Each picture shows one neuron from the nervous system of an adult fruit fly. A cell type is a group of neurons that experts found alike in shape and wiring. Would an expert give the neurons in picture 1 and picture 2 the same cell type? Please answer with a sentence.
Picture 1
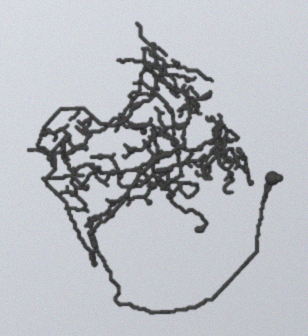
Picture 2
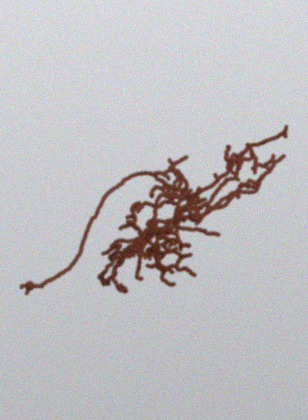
They are of different cell types.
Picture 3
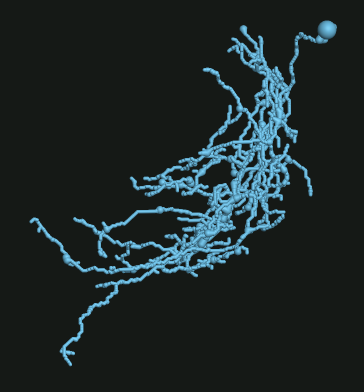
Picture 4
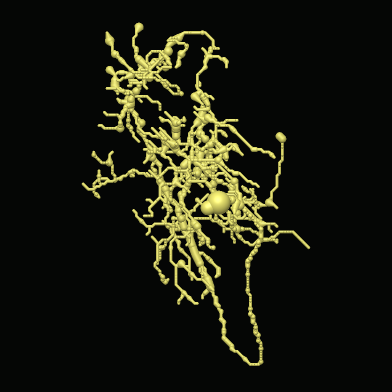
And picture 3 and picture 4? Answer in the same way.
They are of different cell types.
